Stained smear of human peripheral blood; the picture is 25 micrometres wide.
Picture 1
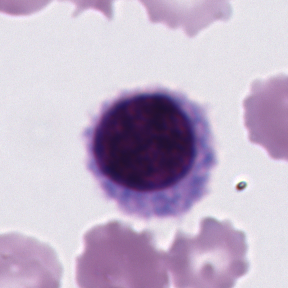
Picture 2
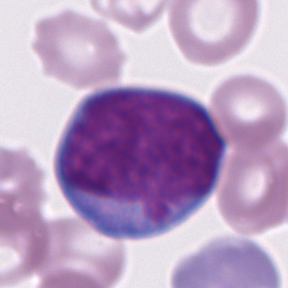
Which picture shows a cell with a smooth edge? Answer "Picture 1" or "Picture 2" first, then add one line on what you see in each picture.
Picture 2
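Picture 1: The cell's edge is slightly ragged rather than smooth.
Picture 2: The cell outline is smooth and rounded, with no surface projections.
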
